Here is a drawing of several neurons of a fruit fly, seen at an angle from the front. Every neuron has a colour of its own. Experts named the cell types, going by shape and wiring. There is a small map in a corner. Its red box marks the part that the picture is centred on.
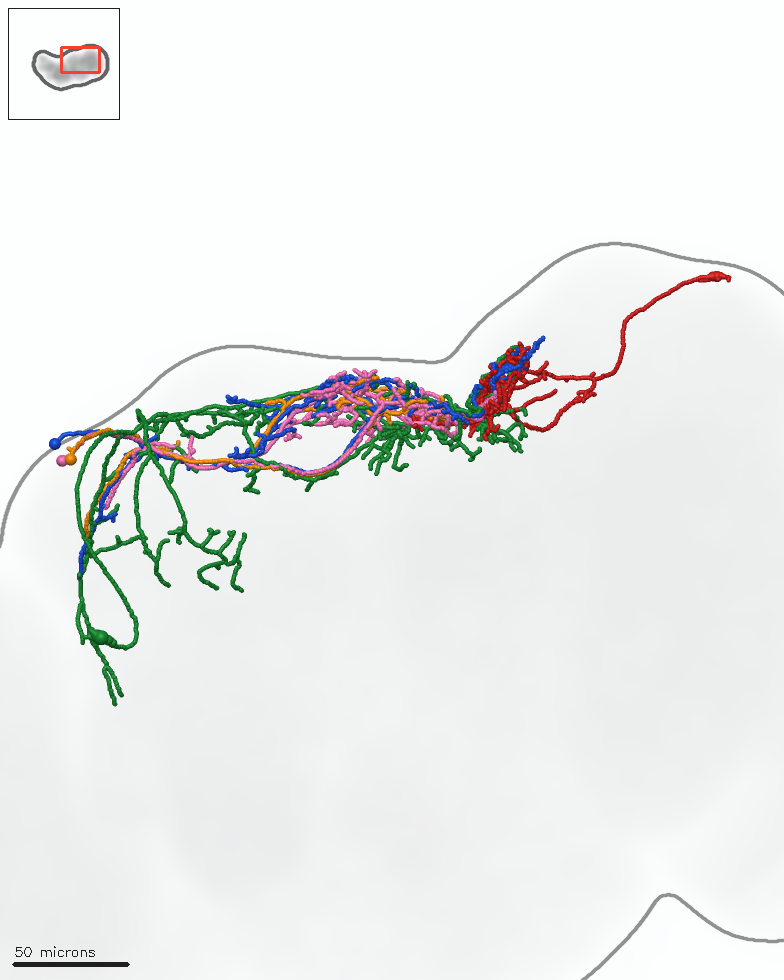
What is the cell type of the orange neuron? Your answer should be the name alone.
SMP223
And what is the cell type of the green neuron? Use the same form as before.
LNd_b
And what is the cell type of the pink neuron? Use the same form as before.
SMP222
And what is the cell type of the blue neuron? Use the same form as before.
SMP219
